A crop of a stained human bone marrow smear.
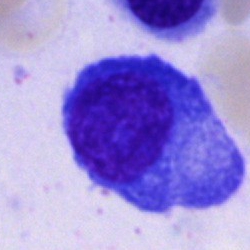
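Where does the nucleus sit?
Off-centre, pushed towards the left side of the cell.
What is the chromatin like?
Dark purple and coarsely clumped.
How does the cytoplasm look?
It stains deep blue, and on the right side, where it is most abundant, it looks paler and mottled.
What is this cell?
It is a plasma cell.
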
